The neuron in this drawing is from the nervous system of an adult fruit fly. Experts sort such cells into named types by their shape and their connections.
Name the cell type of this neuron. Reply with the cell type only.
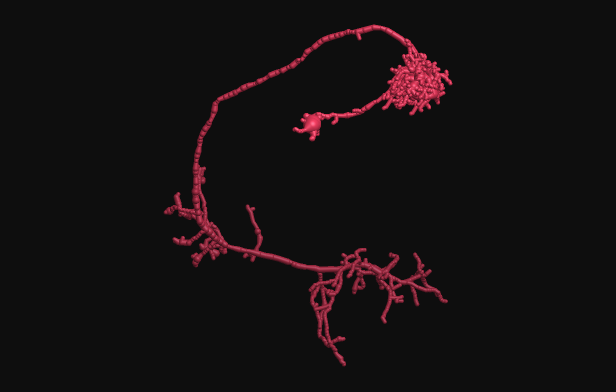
DC1_adPN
